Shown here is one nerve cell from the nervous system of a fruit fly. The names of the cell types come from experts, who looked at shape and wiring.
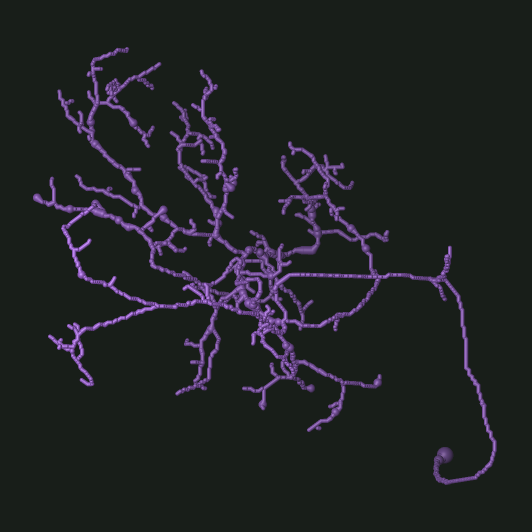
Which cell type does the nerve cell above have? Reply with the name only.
IN20A.22A043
